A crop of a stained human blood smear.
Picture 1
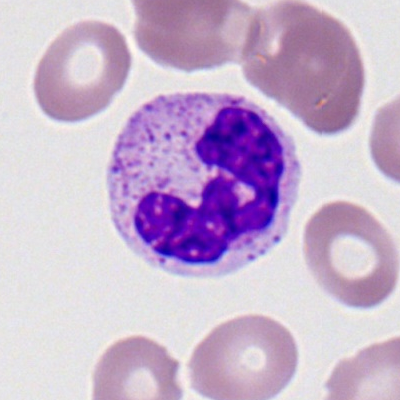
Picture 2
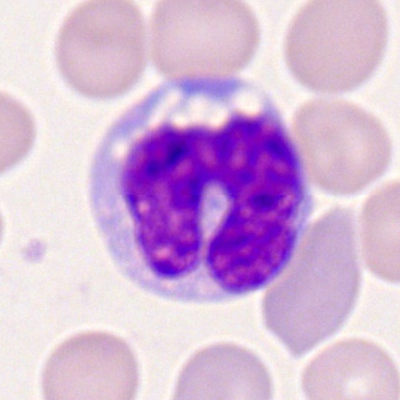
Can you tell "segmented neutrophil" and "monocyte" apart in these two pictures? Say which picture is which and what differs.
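Picture 1: segmented neutrophil. Picture 2: monocyte. Outline round and smooth in both; monocyte without surface projections. Chromatin: dark purple, clumped in the segmented neutrophil; deep purple, clumped, paler patches between clumps in the monocyte. Segmented neutrophil: no nucleoli visible.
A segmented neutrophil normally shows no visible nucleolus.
Cytoplasm: abundant and pale lilac in the segmented neutrophil; a rim of pale blue-grey around the nucleus in the monocyte.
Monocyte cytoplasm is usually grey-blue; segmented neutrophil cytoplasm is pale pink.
Granules: fine purple ones scattered through the segmented neutrophil's cytoplasm; no coarse dark ones in the monocyte.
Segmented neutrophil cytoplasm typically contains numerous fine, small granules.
Vacuoles: none clear in the segmented neutrophil; in the monocyte, a row of small clear ones along the upper edge of the nucleus.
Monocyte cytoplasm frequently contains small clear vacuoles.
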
